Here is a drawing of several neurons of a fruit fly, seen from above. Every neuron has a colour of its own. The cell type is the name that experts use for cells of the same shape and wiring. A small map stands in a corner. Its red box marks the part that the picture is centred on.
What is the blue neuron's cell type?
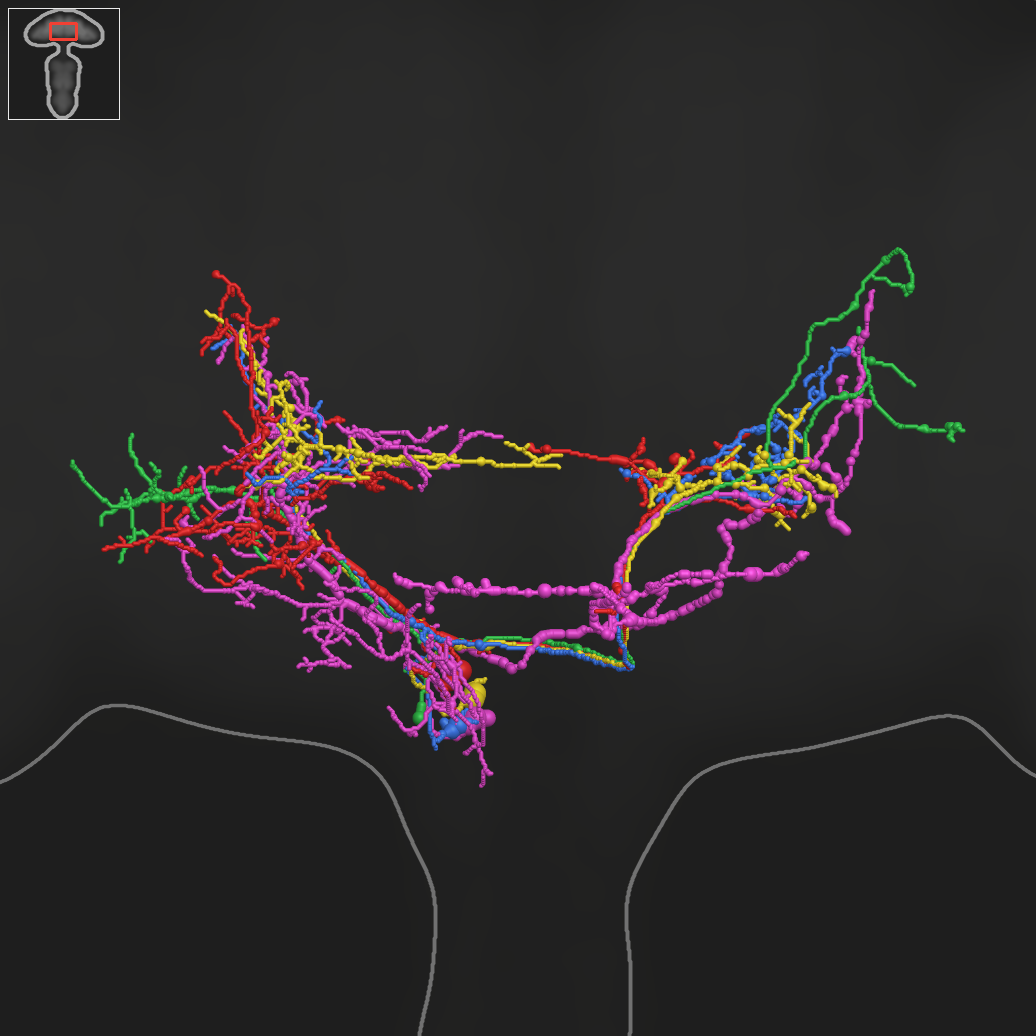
AMMC007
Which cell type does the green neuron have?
CB1023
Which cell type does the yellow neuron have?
AMMC005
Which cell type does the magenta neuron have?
GNG308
